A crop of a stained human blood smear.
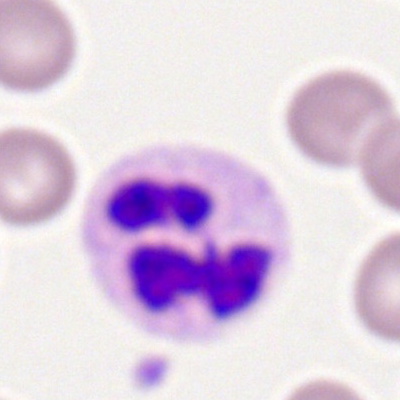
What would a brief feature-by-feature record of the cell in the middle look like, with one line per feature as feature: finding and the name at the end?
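Outline: round, smooth edge
Nuclear lobes: dense, dark purple
Nucleoli: none seen
Cytoplasm: abundant, pale pinkish-lilac
Cell: segmented neutrophil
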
